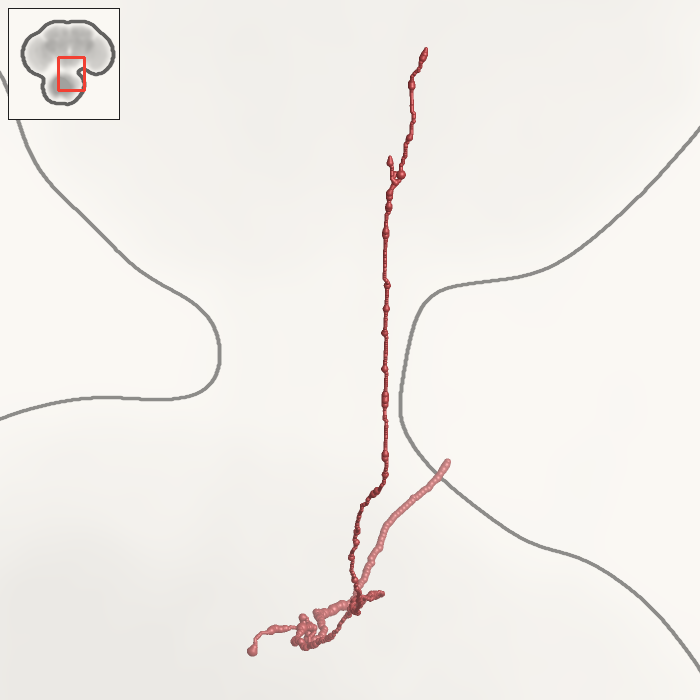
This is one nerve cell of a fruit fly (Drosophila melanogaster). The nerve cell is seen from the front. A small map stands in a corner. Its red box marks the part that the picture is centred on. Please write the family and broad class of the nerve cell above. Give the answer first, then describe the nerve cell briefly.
Its family is called class mechanosensory proprioceptive. This is a sensory neuron ascending to the brain. It has a dozen or fewer branch ends. In this view it is more than twice as tall as it is wide.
